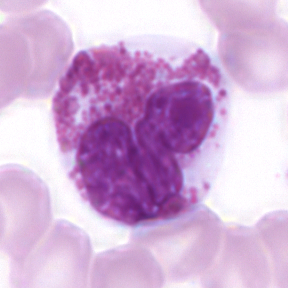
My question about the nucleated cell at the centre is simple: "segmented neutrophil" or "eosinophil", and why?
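Call: eosinophil, not segmented neutrophil. Chromatin dense, dark purple. Granules of roughly even size, most crowded upper left, above the nucleus. Cytoplasm between granules pale, nearly colourless.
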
